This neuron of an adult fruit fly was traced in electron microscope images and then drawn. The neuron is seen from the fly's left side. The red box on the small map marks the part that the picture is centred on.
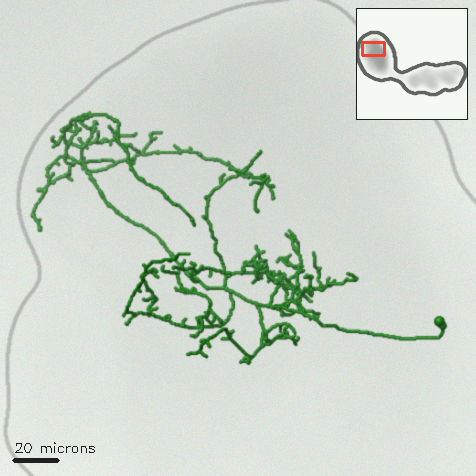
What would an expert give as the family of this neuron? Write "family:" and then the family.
family: hemilineage VLPl&p1_posterior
